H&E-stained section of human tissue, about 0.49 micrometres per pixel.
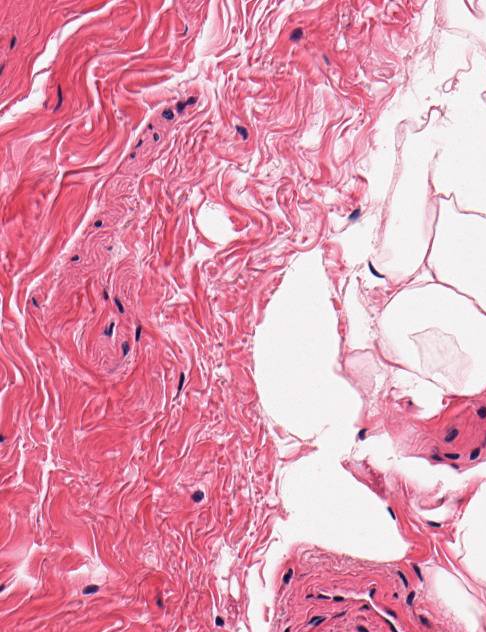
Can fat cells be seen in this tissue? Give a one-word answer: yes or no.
Yes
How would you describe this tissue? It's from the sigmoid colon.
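Start on the left and in the centre of the field, where wavy pink collagen bundles fill the space. Follow a few of them: they run in many different directions and interlace, rather than lying parallel. Now look between the bundles, where the nuclei are sparse and widely scattered, and each one is thin, dark and spindle-shaped.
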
